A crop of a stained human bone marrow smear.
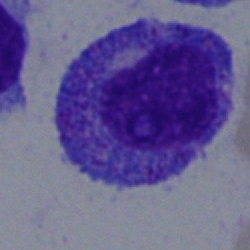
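Promyelocyte, central cell. One paler rounded spot lies low in the nucleus. Plentiful blue-violet cytoplasm, scattered with fine reddish-purple granules, forms a broad rim to the left and below; a paler, less granular patch abuts the nucleus at upper left.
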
